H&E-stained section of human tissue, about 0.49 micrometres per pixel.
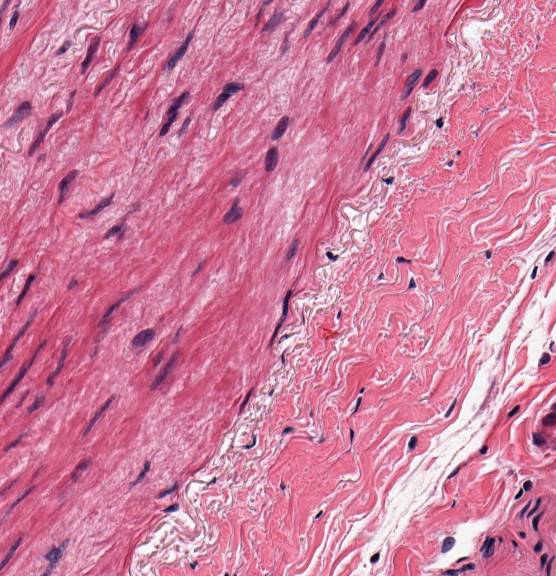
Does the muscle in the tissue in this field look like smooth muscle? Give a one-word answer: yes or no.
Yes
